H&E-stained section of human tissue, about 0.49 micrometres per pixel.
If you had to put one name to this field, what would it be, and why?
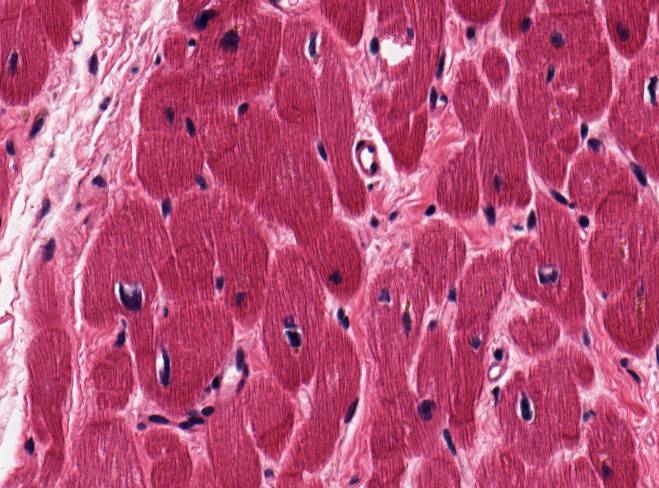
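The tissue is myocardium. Several central nuclei, as at lower left and lower right, have a pale clear halo.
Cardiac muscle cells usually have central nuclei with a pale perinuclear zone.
Fine parallel lines of myofibrils run along the fibres. Fine golden-brown granules lie near some nuclei. Thin pale pink connective tissue strands with small dark elongated nuclei run between fibres.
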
